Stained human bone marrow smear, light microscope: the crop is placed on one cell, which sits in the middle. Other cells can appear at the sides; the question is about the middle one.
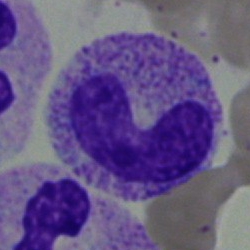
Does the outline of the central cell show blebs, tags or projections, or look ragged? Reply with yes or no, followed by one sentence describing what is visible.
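No. The cell outline is round and smooth.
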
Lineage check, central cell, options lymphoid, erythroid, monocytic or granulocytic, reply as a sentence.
The cell at the center of the crop derives from the granulocytic lineage.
